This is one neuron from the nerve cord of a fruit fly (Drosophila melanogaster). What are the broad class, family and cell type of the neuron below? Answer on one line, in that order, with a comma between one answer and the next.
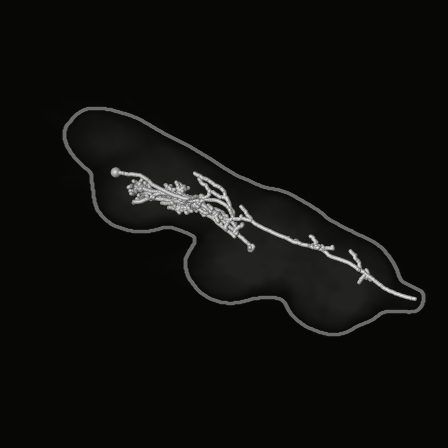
ascending neuron, hemilineage 06B, AN06B039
